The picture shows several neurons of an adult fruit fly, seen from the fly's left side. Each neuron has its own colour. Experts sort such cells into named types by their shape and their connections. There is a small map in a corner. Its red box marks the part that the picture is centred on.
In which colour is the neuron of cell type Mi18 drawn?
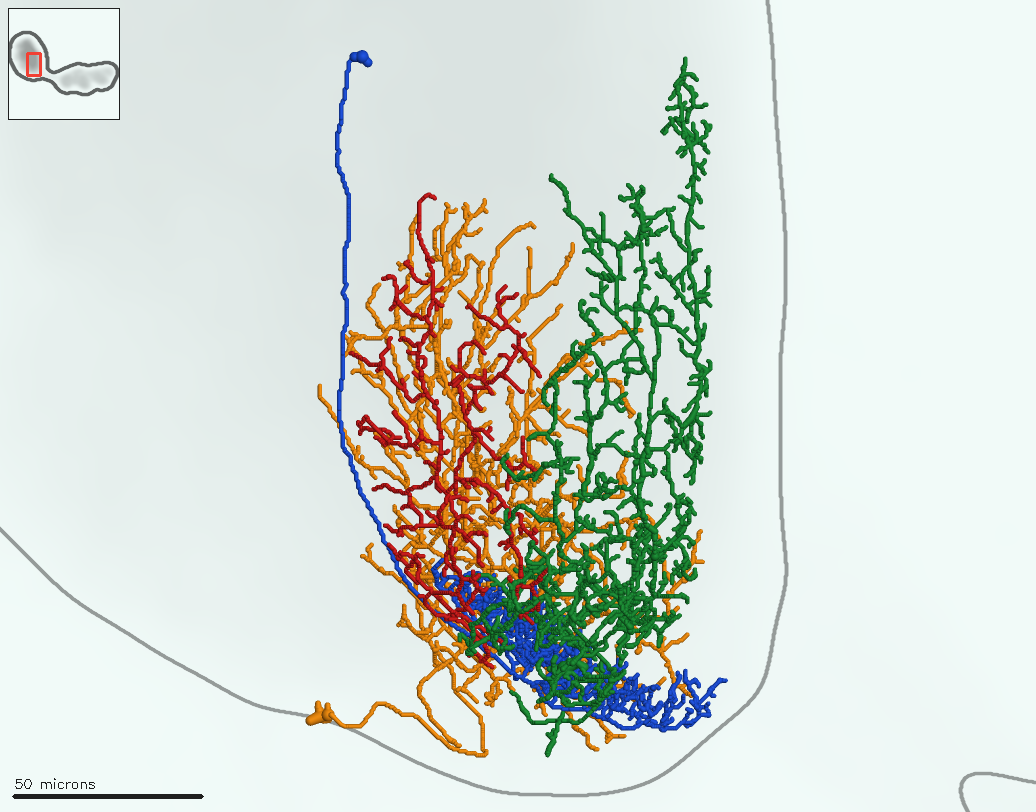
orange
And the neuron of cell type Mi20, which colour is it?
green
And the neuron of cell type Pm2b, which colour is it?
blue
